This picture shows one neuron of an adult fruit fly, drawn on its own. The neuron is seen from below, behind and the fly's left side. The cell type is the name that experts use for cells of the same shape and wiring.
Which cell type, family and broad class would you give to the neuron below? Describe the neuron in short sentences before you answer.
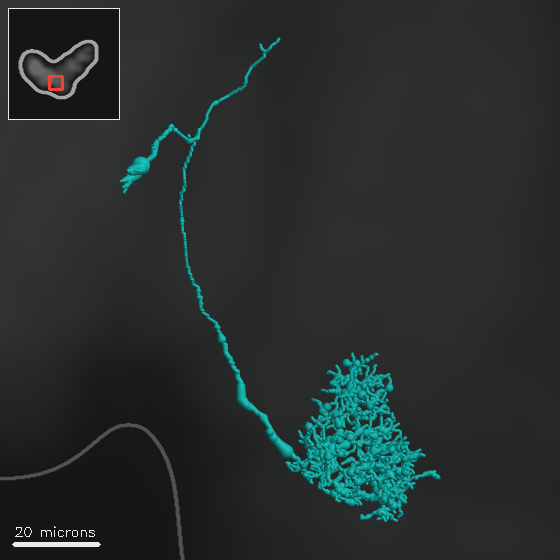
From top to bottom in the picture it spans about 110 microns. The picture shows dozens of branch ends. It is of cell type MeLo9. The family is MeLo. Its broad class is optic-lobe intrinsic neuron.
